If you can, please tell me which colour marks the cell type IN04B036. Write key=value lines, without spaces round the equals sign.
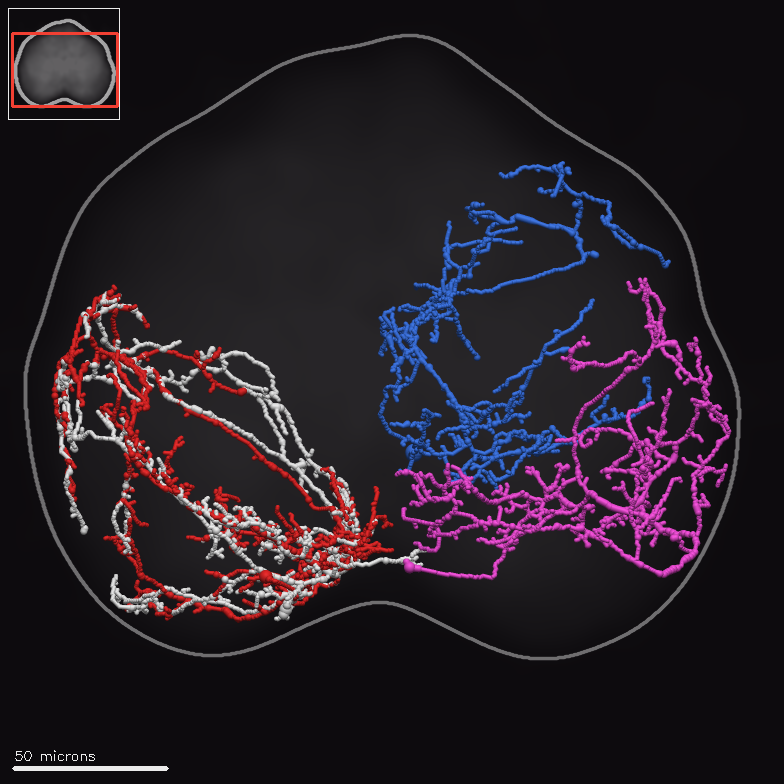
colour=red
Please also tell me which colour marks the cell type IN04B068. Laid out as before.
colour=blue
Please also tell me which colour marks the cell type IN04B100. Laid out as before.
colour=white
